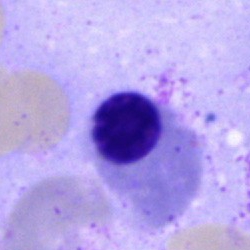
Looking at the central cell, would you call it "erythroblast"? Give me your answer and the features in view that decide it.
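The first thing I notice is the nucleus: its chromatin is very dark and dense, showing little internal detail, and I can't make out a nucleolus.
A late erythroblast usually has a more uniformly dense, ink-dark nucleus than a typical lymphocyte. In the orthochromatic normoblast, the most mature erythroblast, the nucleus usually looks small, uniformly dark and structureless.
So erythroblast holds up, and lymphocyte fits less well. Next, the nucleus sits off-centre toward the upper left, with most of the cytoplasm extending to the lower right. I find no granules in the cytoplasm, and the outline is smooth, without surface projections. The small purple specks above and to the right belong to the background.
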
